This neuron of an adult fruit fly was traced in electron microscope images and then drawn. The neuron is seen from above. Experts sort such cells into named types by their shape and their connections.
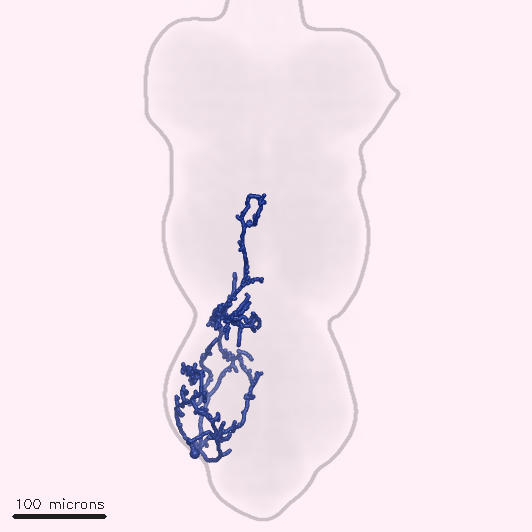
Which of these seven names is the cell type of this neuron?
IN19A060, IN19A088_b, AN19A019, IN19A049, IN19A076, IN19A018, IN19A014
IN19A049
